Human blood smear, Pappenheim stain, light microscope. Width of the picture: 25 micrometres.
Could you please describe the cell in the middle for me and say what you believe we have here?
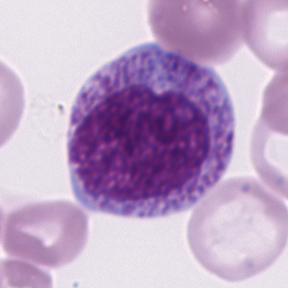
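The outline is round and smooth-edged. The nucleus fills most of the cell, slightly toward the lower left. Its dark purple chromatin is finely stippled, not coarsely clumped. A small pale cytoplasmic zone sits at the notch above the nucleus. This cell is a promyelocyte.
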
